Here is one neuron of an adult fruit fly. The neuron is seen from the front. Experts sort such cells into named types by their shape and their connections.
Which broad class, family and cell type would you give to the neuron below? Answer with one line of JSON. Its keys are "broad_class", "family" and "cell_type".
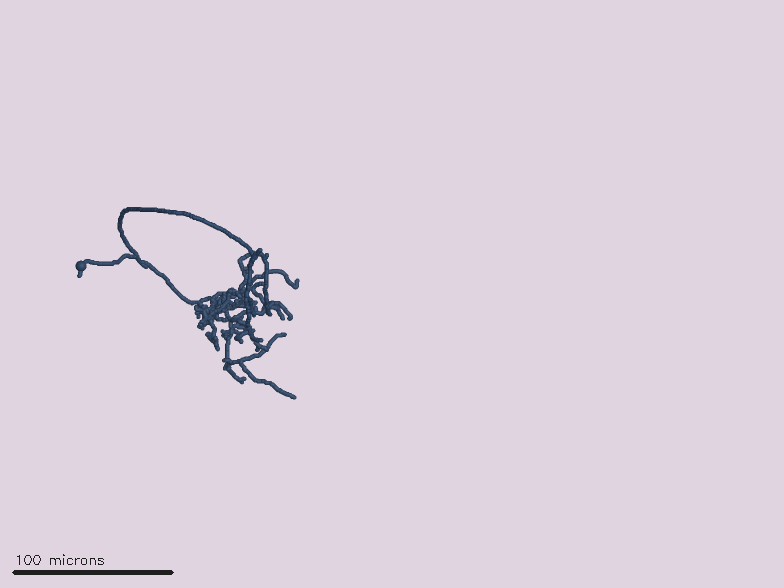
{"broad_class": "central-brain intrinsic neuron", "family": "hemilineage SLPa&l1_lateral", "cell_type": "PLP038"}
